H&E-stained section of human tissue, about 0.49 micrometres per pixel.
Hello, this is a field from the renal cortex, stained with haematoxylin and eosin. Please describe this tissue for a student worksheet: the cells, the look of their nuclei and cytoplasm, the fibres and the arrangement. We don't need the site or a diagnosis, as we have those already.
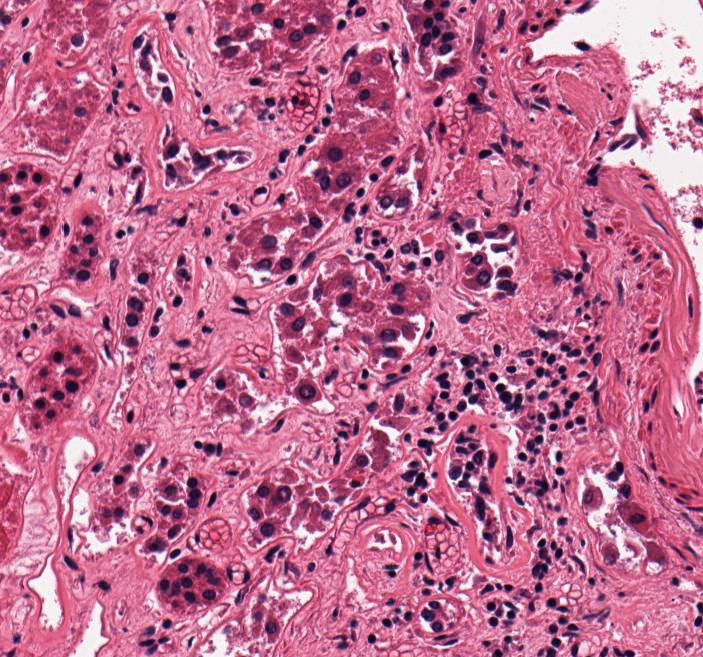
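Cells in nests; most with abundant granular pink cytoplasm. Pink collagen fibres with scattered elongated nuclei surround and separate the nests. Lower right: dense collection of small round dark lymphocyte nuclei.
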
